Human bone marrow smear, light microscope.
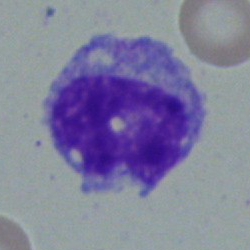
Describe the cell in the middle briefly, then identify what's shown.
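This roughly round cell has a slightly ragged, uneven edge. Near the middle of the nucleus sits a small round clear spot. A pale clear area occupies the cytoplasm near the top of the cell, and no distinct granules are seen in the cytoplasm. The cell in the middle is a monocyte.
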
